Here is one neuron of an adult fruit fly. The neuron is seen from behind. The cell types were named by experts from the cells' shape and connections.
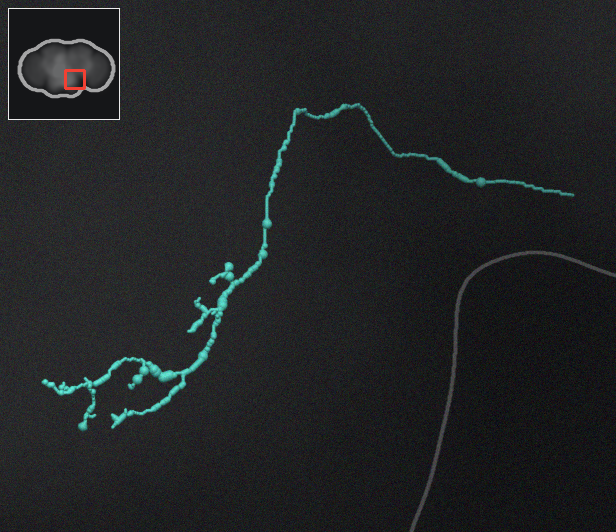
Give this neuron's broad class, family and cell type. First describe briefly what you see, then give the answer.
No cell body is drawn. In this view it is wider than it is tall. It is a sensory neuron entering the nerve cord. Its family is called class mechanosensory tactile. Its cell type is SNta11.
